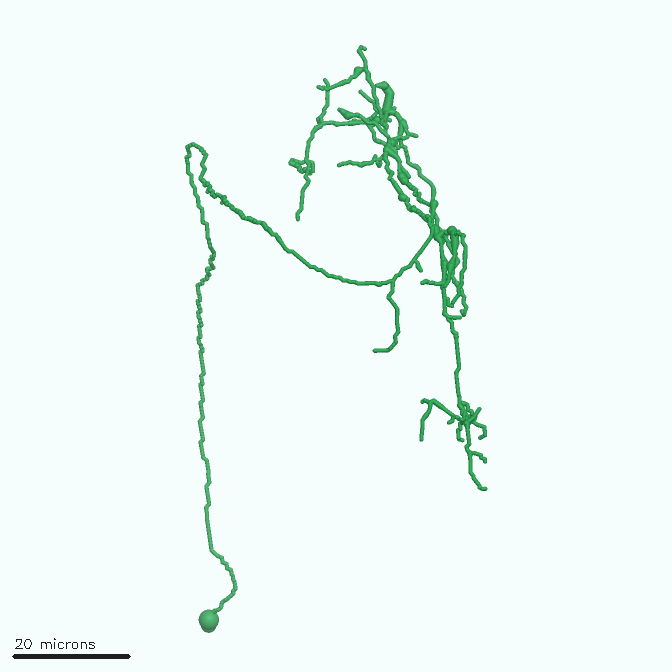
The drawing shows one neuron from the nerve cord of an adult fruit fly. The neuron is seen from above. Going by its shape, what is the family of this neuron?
hemilineage 02A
